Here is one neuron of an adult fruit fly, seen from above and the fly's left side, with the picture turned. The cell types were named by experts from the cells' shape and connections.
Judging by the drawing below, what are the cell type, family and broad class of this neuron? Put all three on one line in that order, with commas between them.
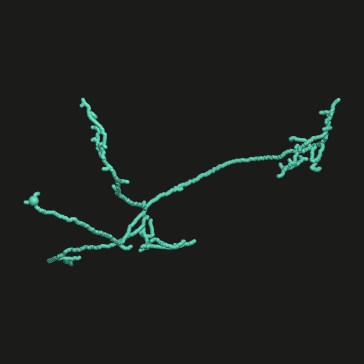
CB1011, hemilineage SLPpl1, central-brain intrinsic neuron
